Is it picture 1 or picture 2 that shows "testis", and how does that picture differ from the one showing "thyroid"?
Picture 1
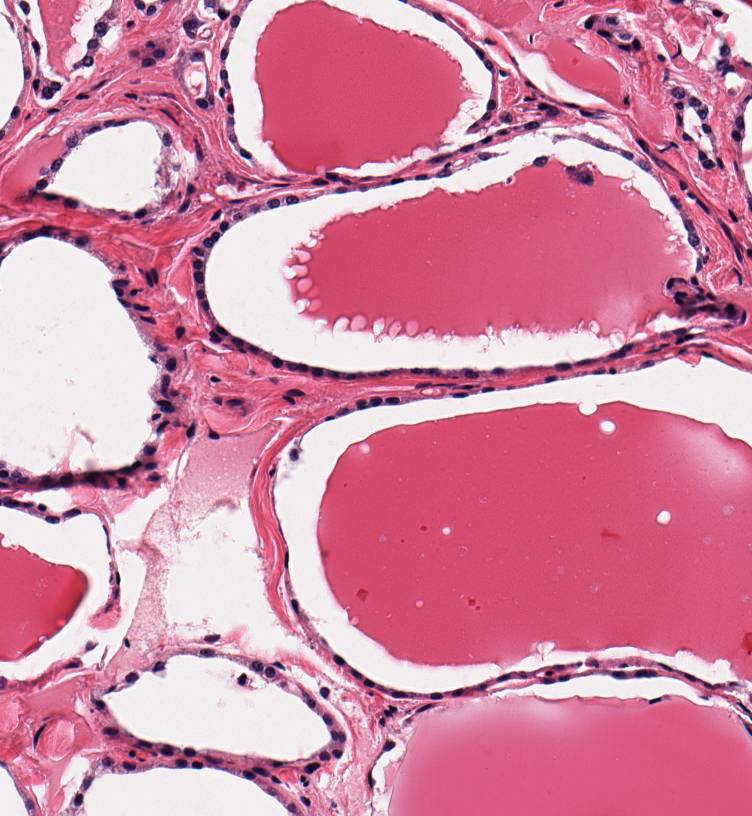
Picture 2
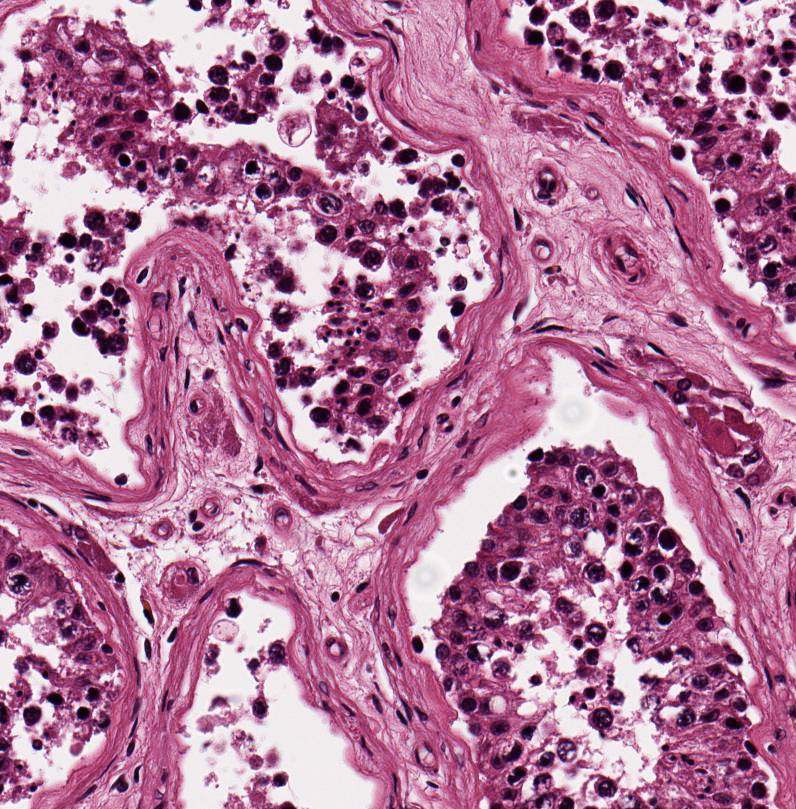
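Picture 1 shows thyroid; picture 2 shows testis. In picture 1 the units are follicles, each lined by a single layer of flattened epithelial cells with small, dark-staining nuclei. The larger follicles on the right and at the top hold homogeneous pink colloid, while several on the left have empty lumens with no colloid. In picture 2 each tubule is bounded by a thick, layered, pink collagenous wall carrying flattened, elongated nuclei. The upper tubules contain many rounded cells with dark nuclei lying loose and scattered in their central spaces, whereas the tubule at the lower right is more cohesive, its closely set cells having round nuclei surrounded by clear halos. No fat cells appear anywhere in picture 2.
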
